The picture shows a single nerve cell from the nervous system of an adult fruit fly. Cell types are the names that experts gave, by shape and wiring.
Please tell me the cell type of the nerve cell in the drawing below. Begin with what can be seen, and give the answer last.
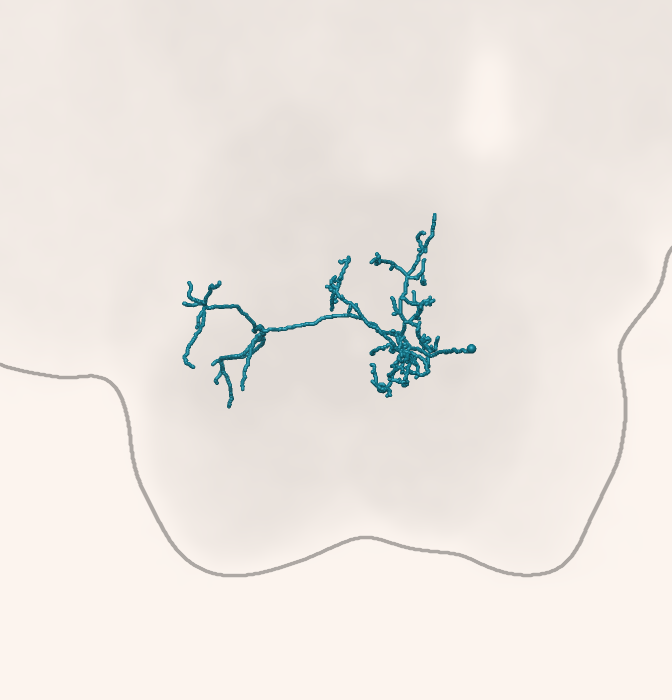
As drawn here it is wider than it is tall. This is a nerve-cord intrinsic neuron. The cell type is IN08B090.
